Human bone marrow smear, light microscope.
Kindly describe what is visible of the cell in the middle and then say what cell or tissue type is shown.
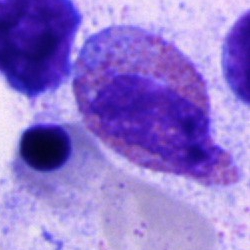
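This one's oval, tapering to a point toward the lower right. The nucleus is large and stretched along the cell's long axis, its chromatin dark purple and patchy, with lighter spots among darker clumps. A band of cytoplasm wraps around it, widest above. It's an eosinophil.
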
